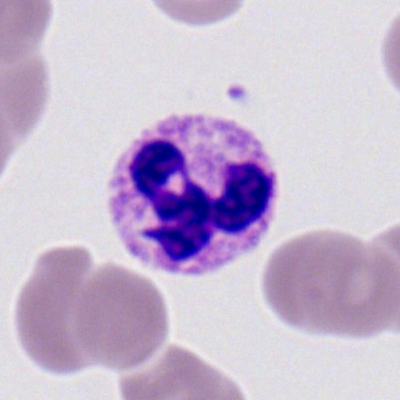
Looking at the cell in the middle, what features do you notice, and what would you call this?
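Outline round, smooth. Nucleus: several lobes joined by narrow strands; no nucleoli visible. Cytoplasm filled with fine lilac granules. Segmented neutrophil.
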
